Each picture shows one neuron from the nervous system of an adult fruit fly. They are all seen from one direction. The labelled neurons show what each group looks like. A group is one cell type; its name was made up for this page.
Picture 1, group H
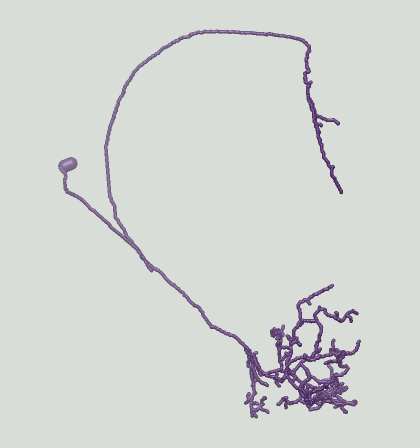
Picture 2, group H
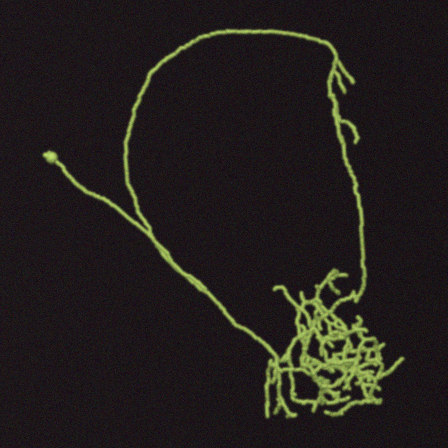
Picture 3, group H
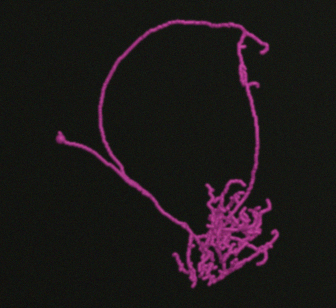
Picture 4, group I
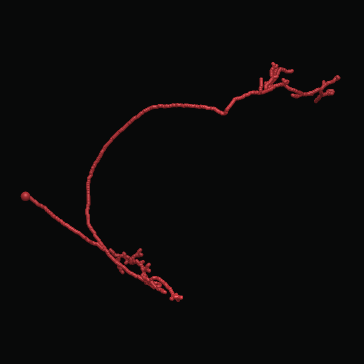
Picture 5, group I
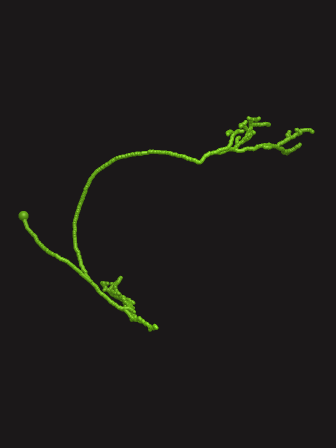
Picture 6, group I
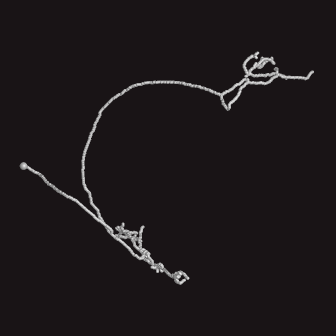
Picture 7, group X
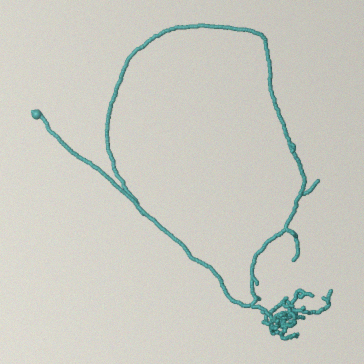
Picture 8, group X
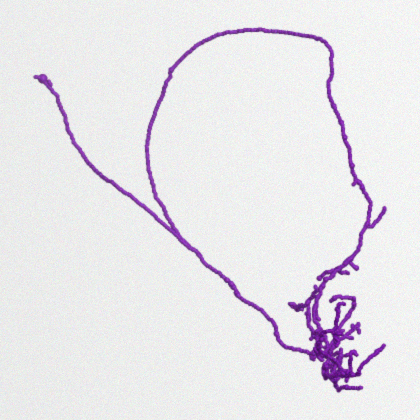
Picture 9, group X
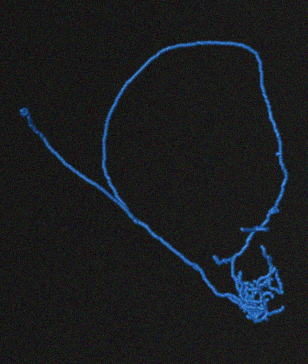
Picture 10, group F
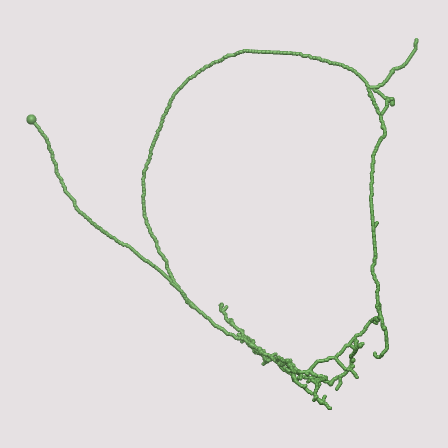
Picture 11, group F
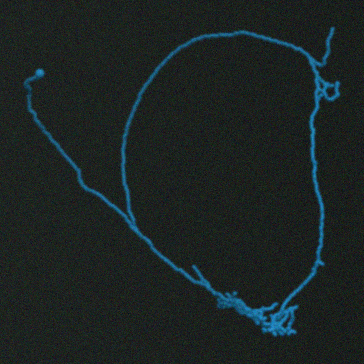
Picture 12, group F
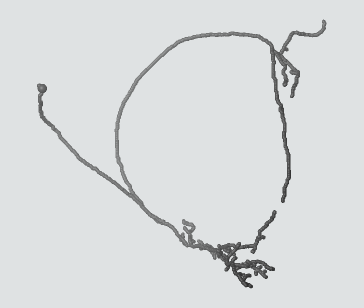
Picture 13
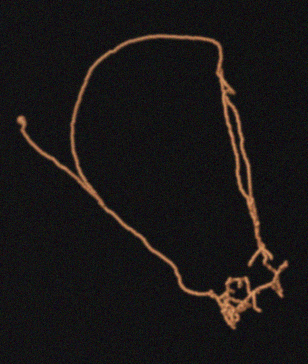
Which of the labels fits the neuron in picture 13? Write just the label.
group X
